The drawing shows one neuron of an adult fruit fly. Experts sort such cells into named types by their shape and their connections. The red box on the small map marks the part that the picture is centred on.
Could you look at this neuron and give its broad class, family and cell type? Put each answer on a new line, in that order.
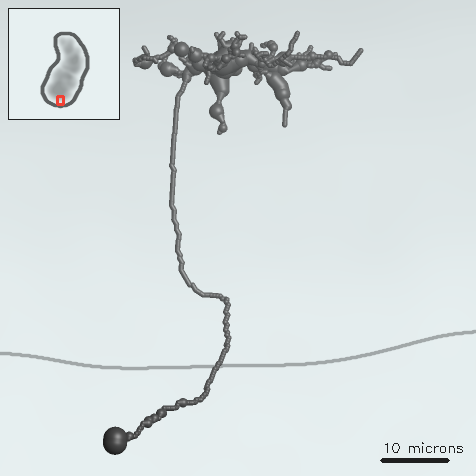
optic-lobe intrinsic neuron
Dm
Dm8a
